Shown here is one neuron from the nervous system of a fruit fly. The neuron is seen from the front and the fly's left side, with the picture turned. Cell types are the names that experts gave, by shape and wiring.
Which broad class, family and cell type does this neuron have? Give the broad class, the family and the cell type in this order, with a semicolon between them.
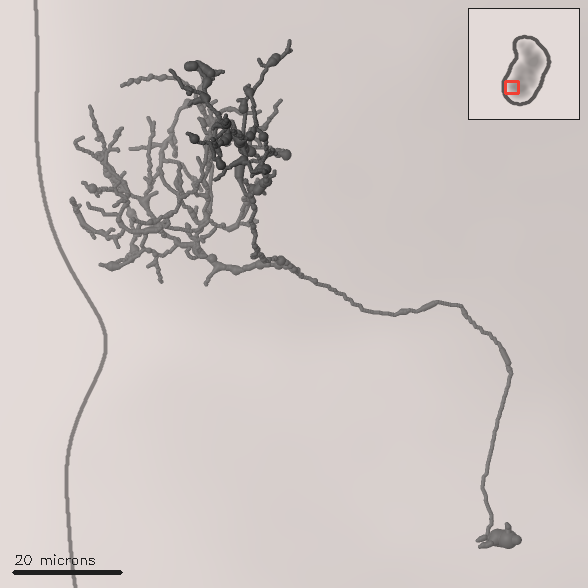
central-brain intrinsic neuron; hemilineage LHa2; CB1663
